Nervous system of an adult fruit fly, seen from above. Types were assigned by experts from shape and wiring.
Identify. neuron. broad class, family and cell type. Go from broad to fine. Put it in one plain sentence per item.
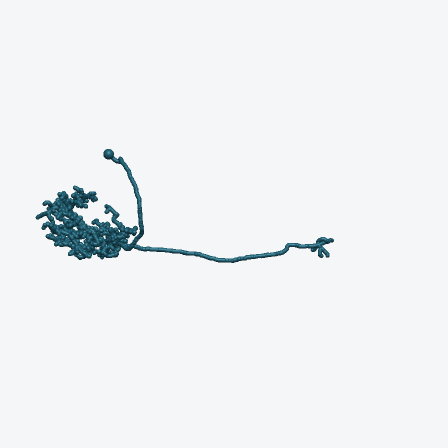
A central-brain intrinsic neuron of hemilineage VLPa2, type CB3513.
